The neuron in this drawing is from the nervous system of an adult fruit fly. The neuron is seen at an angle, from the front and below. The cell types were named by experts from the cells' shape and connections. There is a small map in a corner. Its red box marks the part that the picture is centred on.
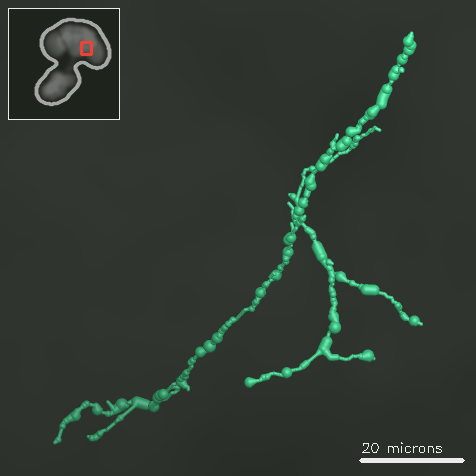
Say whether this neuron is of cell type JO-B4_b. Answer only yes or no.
no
